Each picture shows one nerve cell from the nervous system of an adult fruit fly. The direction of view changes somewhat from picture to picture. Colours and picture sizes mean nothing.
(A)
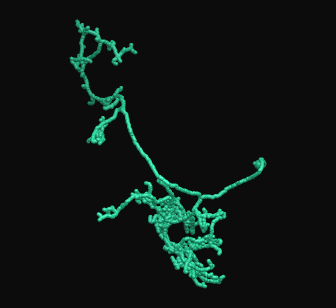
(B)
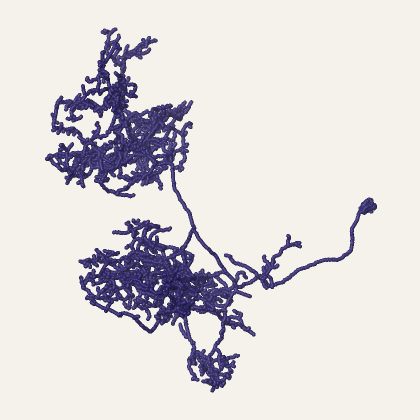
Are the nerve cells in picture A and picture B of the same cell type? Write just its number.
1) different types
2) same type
1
